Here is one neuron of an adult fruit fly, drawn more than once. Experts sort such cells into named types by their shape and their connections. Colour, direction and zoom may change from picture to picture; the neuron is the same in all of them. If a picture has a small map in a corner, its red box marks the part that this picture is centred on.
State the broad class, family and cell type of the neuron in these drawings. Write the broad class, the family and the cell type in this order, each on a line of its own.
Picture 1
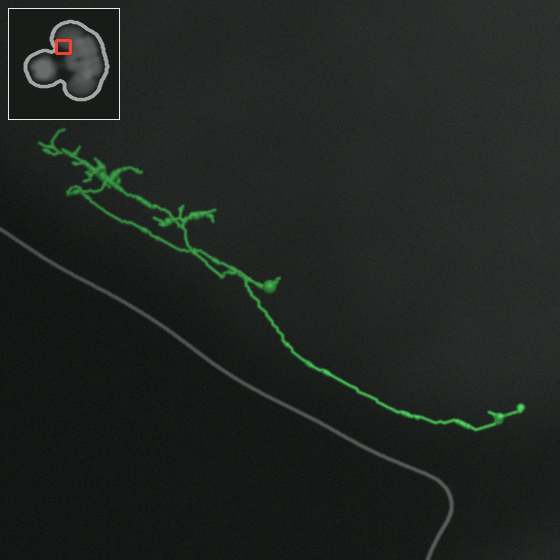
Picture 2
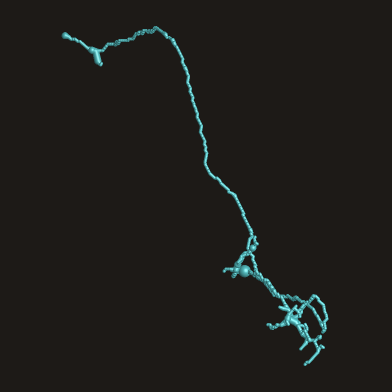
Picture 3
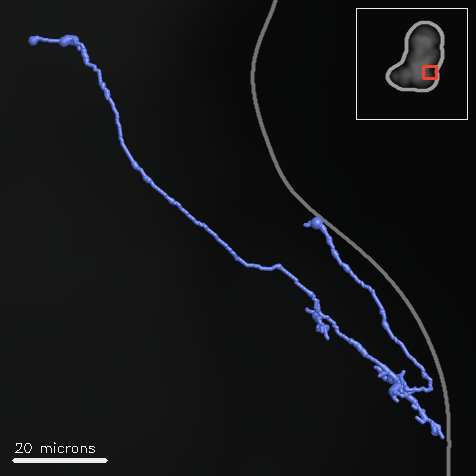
optic-lobe intrinsic neuron
Tm
Tm20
